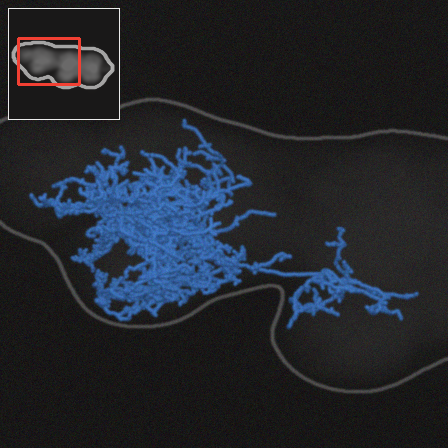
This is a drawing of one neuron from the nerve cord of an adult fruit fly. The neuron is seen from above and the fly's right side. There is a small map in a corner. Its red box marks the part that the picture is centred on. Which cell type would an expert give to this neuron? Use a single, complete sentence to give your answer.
So far as cell type goes, this neuron is INXXX045.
